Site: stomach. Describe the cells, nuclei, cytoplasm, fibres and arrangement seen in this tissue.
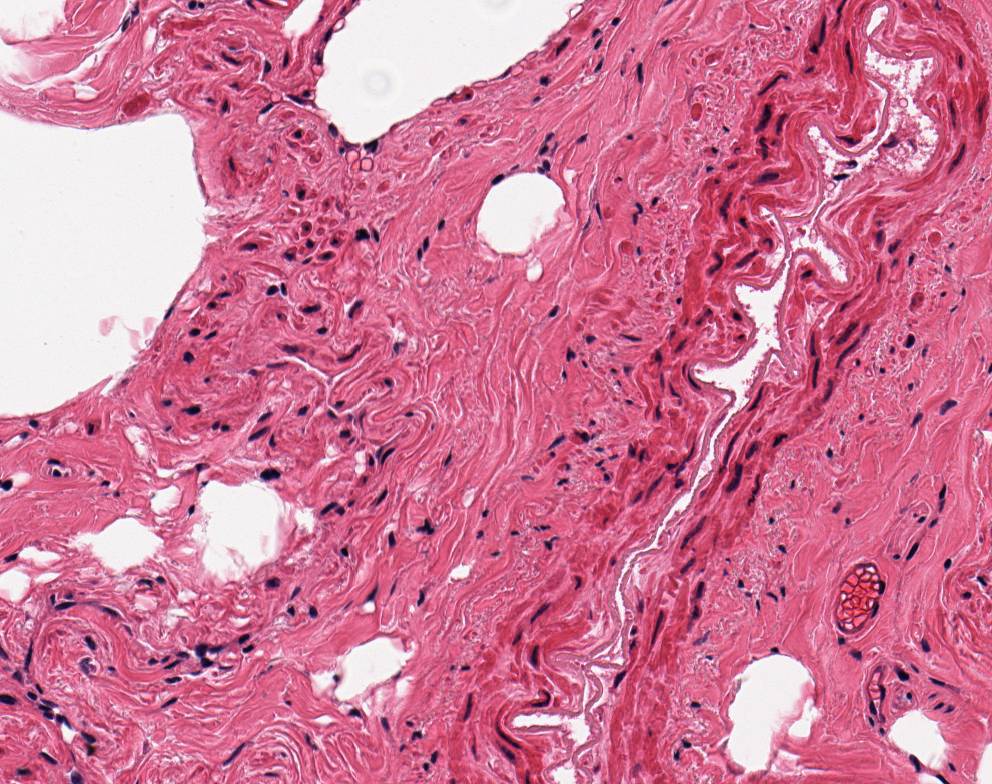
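Small, dark, spindle-shaped nuclei are scattered through the collagen. They are sparse relative to the amount of surrounding fibre. A vessel with a narrow, slit-like lumen runs diagonally from upper right toward bottom centre. Its wall stains a deeper red than the surrounding collagen.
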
